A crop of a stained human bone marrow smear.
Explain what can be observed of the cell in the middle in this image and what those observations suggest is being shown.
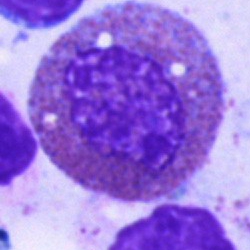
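Round, smooth outline. Wide rim of cytoplasm around the nucleus on all sides. A few small round clear vacuoles in the cytoplasm. No projections from the surface. Cell is an eosinophil.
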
